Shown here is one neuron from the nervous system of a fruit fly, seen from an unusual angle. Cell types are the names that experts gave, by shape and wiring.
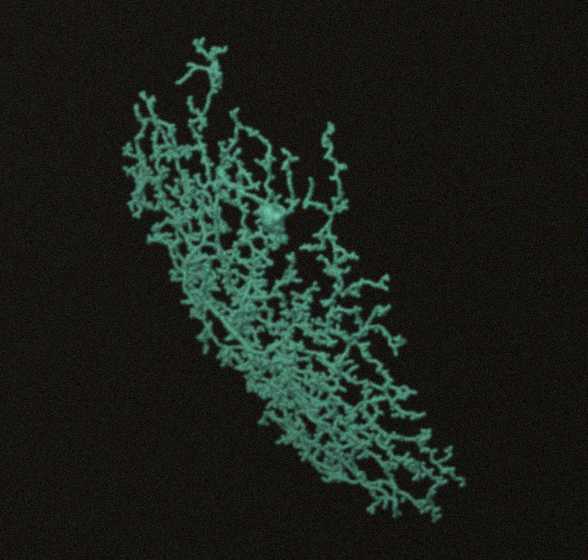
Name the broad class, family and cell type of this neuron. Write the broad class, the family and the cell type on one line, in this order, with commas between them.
optic-lobe intrinsic neuron, Dm, Dm19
